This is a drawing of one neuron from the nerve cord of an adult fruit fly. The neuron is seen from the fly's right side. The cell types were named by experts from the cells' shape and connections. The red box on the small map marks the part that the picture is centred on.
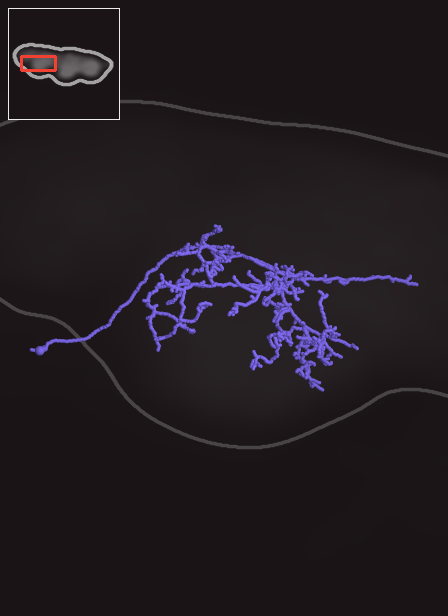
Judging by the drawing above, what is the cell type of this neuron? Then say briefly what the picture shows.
The cell type is IN21A039. This is a nerve-cord intrinsic neuron. Dozens of branch ends can be seen. As drawn here it is wider than it is tall.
